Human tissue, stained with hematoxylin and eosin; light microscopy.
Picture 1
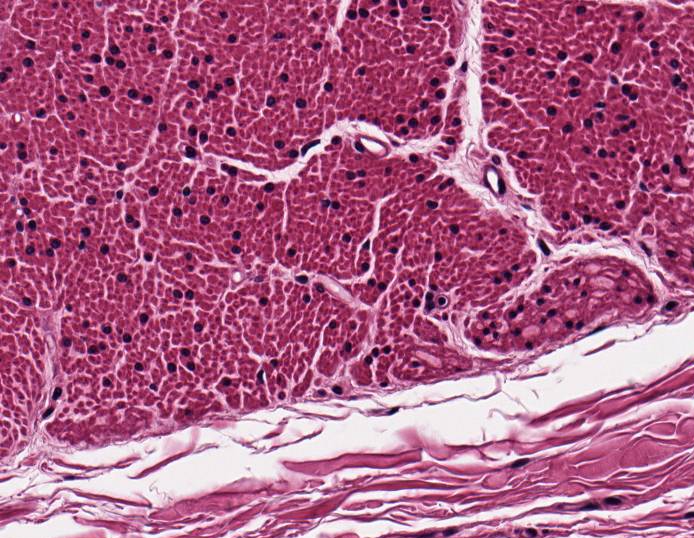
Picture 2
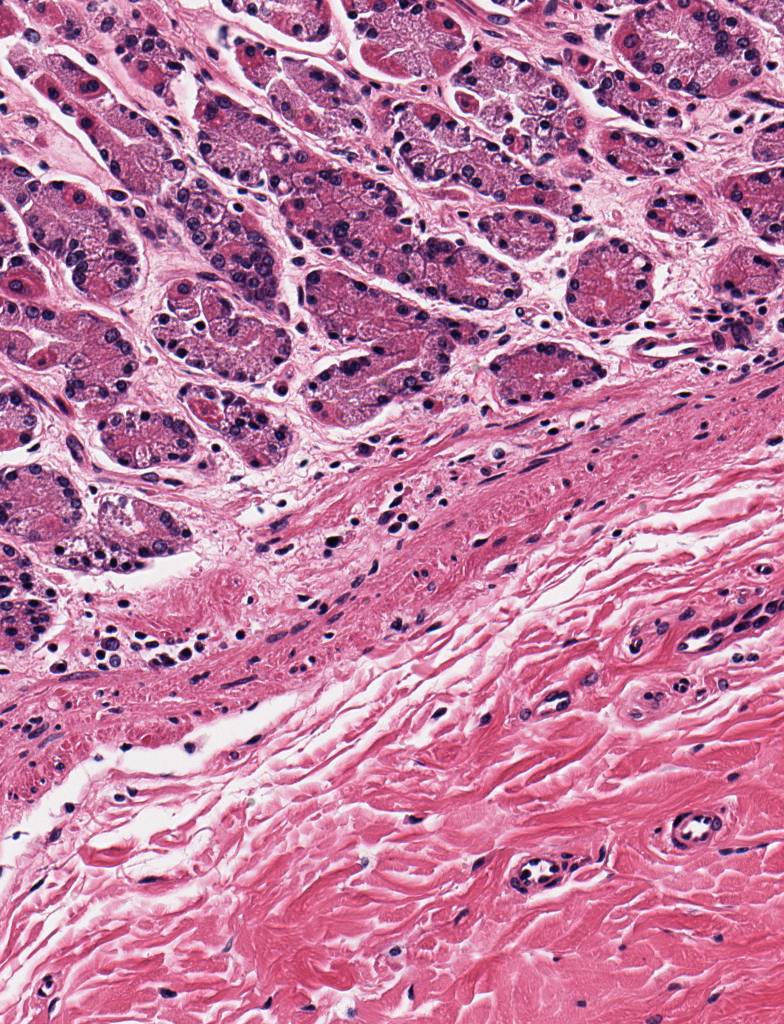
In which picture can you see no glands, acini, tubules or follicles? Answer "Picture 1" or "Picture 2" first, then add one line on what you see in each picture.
Picture 1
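In picture 1: No epithelium or glands are present anywhere in the field.
In picture 2: Closely packed glands fill the upper left half of the field, and dense fibrous tissue fills the lower right, with a cellular band running diagonally between them.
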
